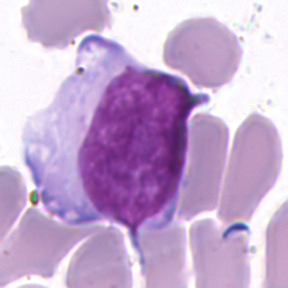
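Plasma cell, in the middle of a stained peripheral blood smear. Its outline is irregular and angular rather than round. The cytoplasm is pale greyish blue and contains no visible granules. Purple chromatin is mottled with small paler patches.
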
